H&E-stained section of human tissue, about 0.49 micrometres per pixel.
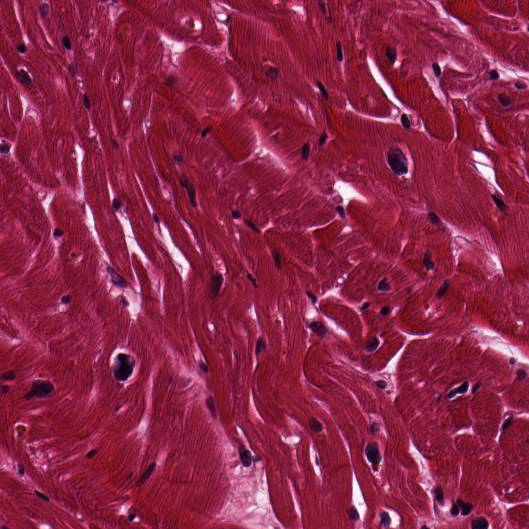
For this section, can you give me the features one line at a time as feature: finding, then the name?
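Fibres: closely packed, branching, filling the whole field
Halos: a few nuclei in a pale clear halo, say left of lower centre, right of upper centre
Cytoplasm: deeply eosinophilic, fine lines running along the fibres
Between fibres: scant tissue, small dark elongated nuclei
Name: left ventricle of the heart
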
